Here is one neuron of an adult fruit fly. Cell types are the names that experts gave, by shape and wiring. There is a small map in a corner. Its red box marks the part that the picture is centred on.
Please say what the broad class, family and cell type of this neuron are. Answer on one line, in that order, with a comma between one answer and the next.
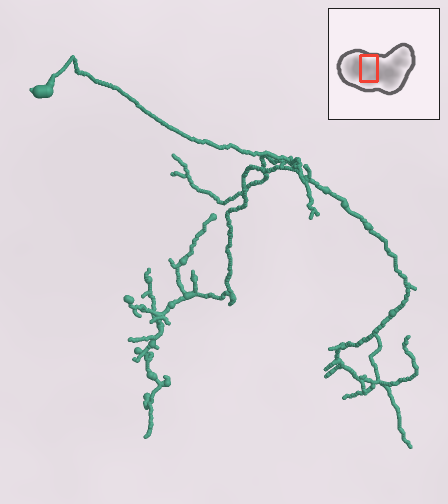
central-brain intrinsic neuron, hemilineage SMPad2, PS005_b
